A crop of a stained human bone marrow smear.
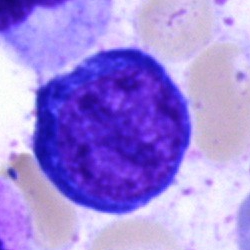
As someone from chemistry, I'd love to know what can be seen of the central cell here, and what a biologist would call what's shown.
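Starting with the chromatin, it is mottled, with darker purple clumps set among paler areas. Turning to the cytoplasm, it stains a deep blue. It shows no visible granules, and it holds no vacuoles either. The cell is a proerythroblast.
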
